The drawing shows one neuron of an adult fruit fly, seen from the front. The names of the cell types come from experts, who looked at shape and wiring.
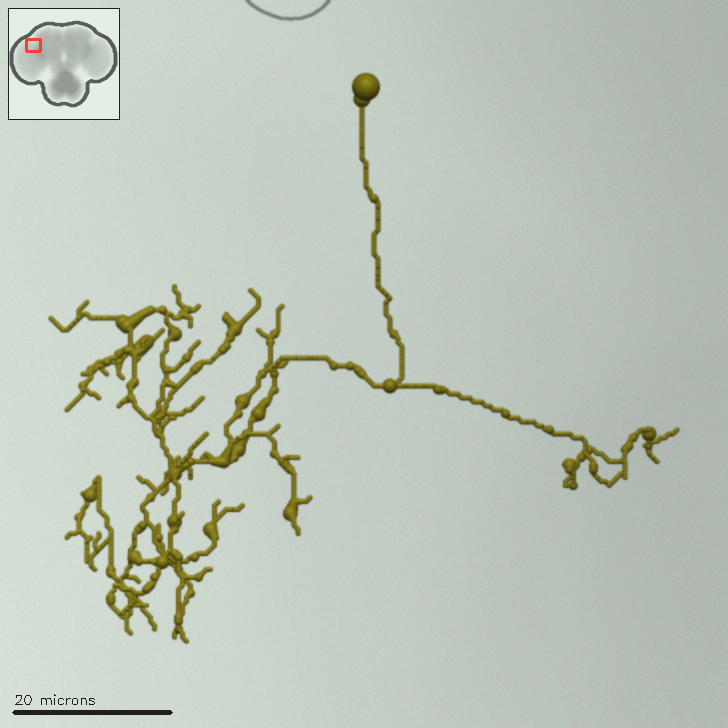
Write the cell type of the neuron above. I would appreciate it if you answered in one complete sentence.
The type of this neuron is the cell type MeLo6.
